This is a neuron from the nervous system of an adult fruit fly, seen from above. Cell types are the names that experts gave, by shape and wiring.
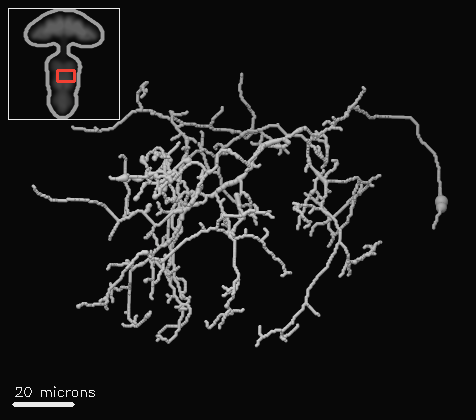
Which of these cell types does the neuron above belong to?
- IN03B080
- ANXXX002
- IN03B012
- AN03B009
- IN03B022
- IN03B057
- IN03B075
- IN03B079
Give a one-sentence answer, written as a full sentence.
On the level of cell type, this neuron is IN03B057.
